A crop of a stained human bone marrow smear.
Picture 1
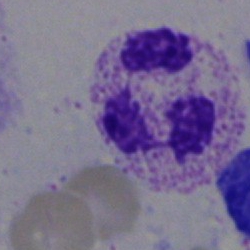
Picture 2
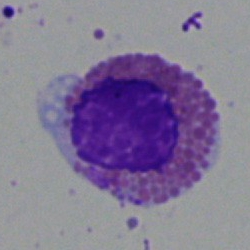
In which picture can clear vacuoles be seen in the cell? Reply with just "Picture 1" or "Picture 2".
Picture 2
